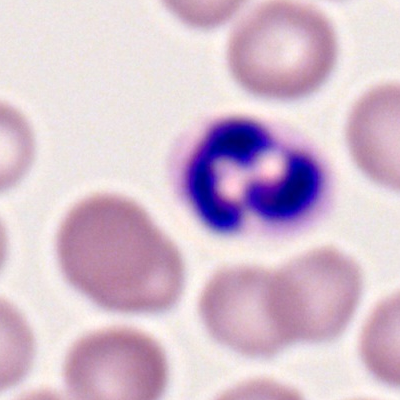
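Segmented neutrophil in a stained human blood smear, central cell. The outline is smooth and roughly oval, slightly wider than it is tall. Separate nuclear lobes curve around the centre of the cell. No coarse orange-red granules are seen in the cytoplasm. Between the lobes, near the middle of the cell, lie two small pale pink spots.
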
